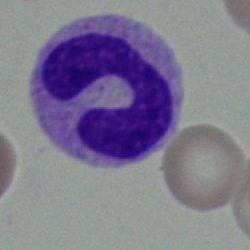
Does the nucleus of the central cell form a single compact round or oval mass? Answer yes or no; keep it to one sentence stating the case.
No, the nucleus takes the form of a curved band with no separate lobes.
